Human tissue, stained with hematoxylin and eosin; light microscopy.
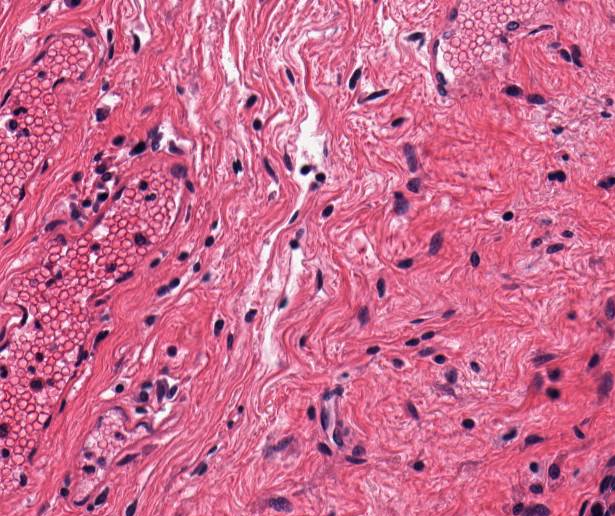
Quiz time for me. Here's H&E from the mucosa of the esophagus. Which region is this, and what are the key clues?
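I'd call it loose connective tissue. Wavy pink collagen fibres make up most of the field, with dark nuclei scattered between them. In the right half the stroma grows looser and paler, a faint bluish tinge showing between the fibres.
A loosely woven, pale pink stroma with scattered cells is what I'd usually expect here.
Through the centre the fibres follow a wavy course roughly up and down. Nowhere do I find epithelium or fat cells.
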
